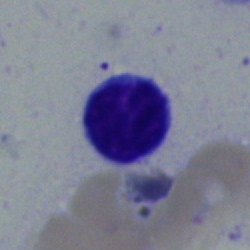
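Lymphocyte: central cell, stained bone marrow smear. Outline: round and smooth. Chromatin: dark purple, densely stained. Nucleoli: none visible in the nucleus. Surface: no projections.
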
